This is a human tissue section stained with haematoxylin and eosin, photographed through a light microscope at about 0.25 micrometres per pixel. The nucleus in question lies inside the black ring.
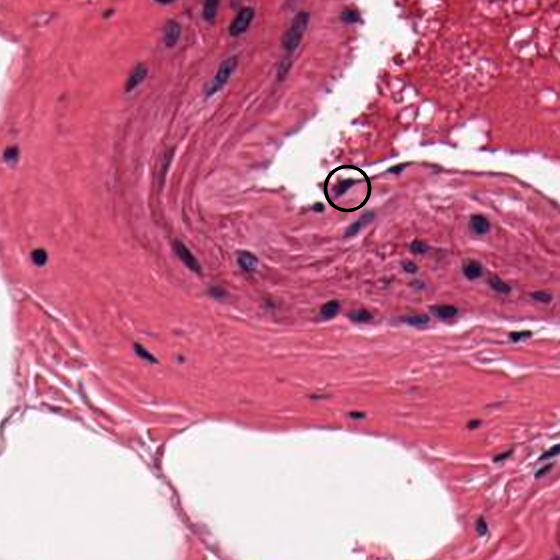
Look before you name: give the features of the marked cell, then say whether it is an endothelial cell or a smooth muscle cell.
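The nucleus is dark and elongated, flattened rather than round. The cell lies right at the inner edge of the vessel wall, facing the open lumen. The nucleus runs parallel to the border of the lumen. Hardly any cytoplasm can be made out around the nucleus; the cell forms only a thin line along the surface. Directly beneath it lies pink, wavy fibrous tissue of the wall. The marked cell is an endothelial cell.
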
